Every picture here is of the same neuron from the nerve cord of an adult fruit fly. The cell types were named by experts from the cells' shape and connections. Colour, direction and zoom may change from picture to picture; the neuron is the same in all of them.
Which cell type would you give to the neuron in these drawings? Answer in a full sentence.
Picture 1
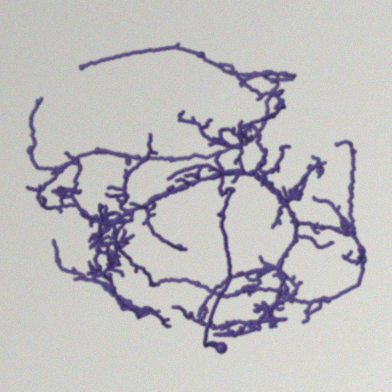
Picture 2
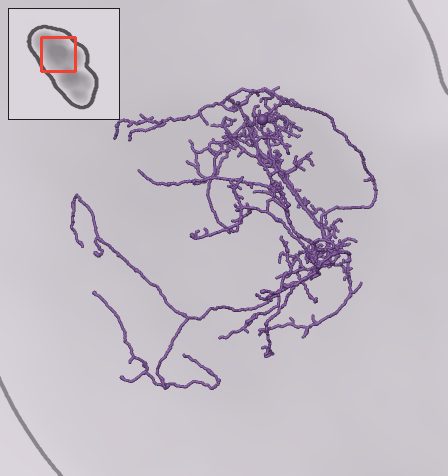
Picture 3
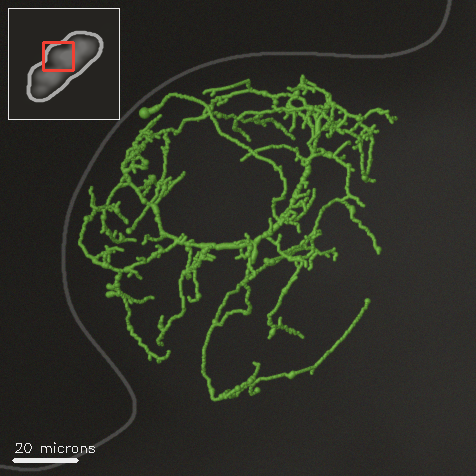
The cell type is IN04B084.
